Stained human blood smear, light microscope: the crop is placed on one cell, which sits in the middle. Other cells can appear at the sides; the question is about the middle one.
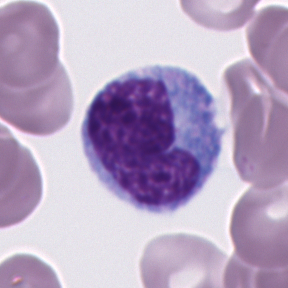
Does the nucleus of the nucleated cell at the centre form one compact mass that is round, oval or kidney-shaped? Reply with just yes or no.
Yes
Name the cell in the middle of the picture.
monocyte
